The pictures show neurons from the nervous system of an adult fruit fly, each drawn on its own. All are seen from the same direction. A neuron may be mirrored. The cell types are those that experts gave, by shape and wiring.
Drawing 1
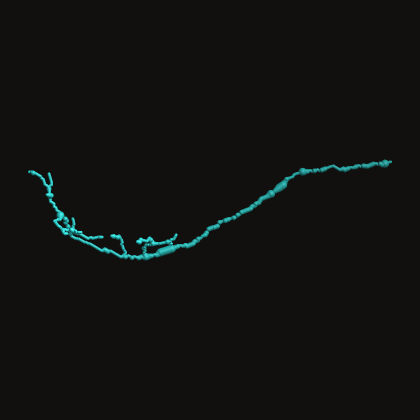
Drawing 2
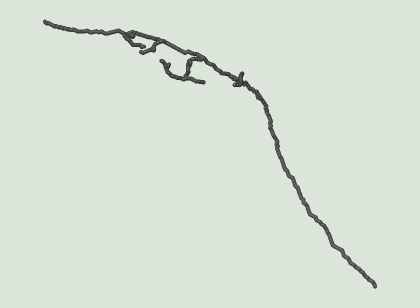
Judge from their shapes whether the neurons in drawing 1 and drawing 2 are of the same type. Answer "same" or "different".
same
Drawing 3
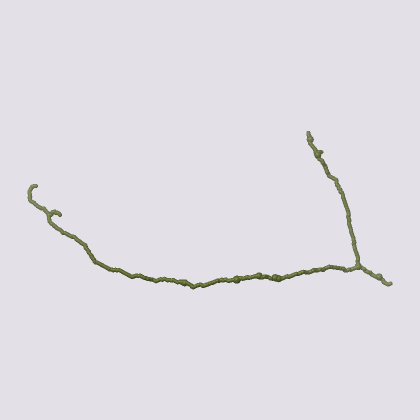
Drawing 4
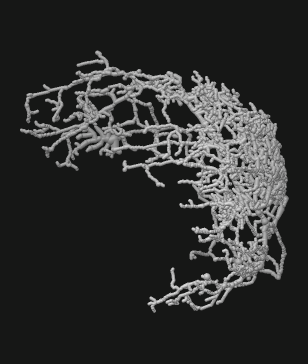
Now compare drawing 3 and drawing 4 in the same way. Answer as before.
different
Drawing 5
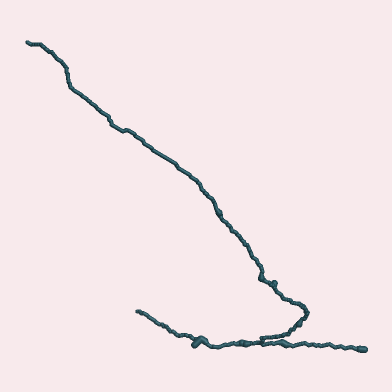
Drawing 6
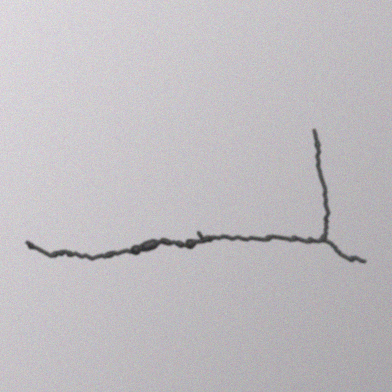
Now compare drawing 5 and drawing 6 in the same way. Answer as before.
same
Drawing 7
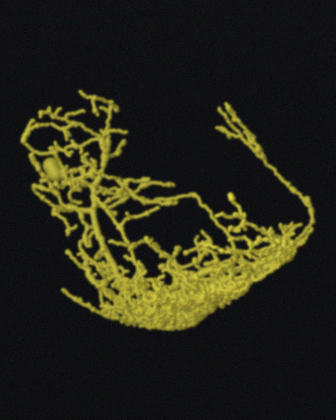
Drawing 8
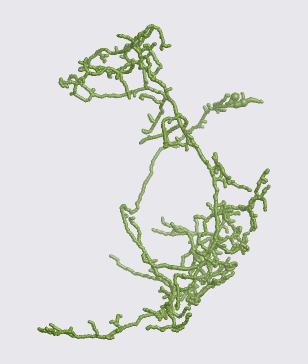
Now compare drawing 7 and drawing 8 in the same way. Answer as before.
same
